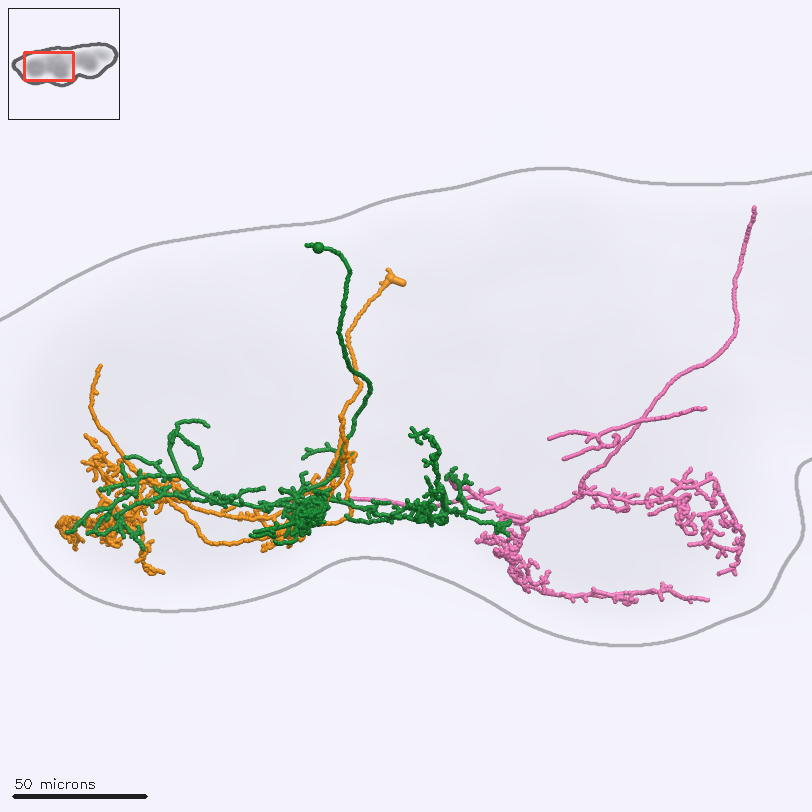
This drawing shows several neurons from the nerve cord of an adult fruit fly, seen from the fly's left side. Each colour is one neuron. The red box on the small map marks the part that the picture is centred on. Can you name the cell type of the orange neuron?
IN23B060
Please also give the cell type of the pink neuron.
IN23B064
